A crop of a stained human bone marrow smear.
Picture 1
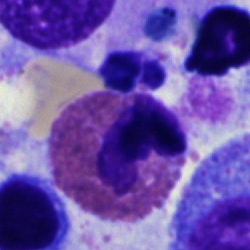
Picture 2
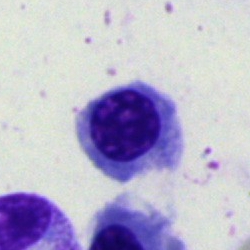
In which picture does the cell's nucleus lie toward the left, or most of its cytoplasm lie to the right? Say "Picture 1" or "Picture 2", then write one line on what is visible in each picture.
Picture 2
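What picture 1 shows: The nucleus lies off-centre, toward the upper right of the cell.
What picture 2 shows: The nucleus sits toward the upper left of the cell, leaving a wider band of cytoplasm on the lower right.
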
